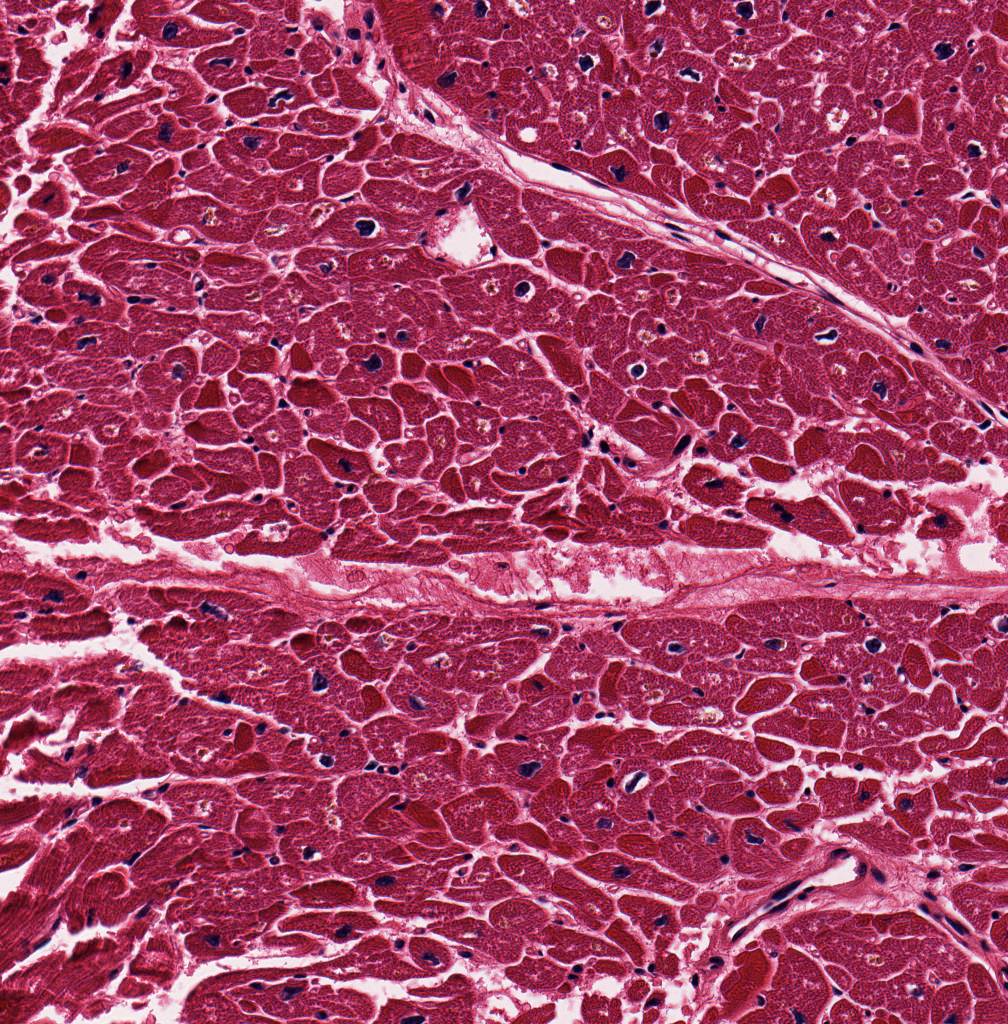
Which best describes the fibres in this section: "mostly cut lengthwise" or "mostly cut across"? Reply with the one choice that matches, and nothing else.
Mostly cut across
